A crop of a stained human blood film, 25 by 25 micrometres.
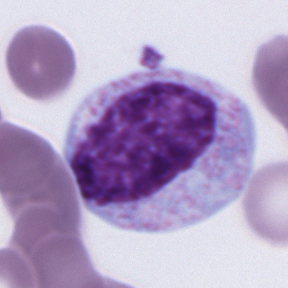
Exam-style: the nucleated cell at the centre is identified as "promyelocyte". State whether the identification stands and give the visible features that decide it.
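The granules scattered through the cytoplasm are fine and reddish-purple.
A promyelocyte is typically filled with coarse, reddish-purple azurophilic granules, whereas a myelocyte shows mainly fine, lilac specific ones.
In their fineness, the granules here go with myelocyte rather than promyelocyte. No distinct nucleolus can be seen in the nucleus.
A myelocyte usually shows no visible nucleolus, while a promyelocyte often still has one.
This feature also goes with myelocyte. The chromatin is dark purple and coarsely clumped, and the cytoplasm is pale grey-blue. The outline is smooth and roughly round; the cell is about 16 micrometres across, about 2.5 times as wide as a red cell lying whole in the picture, and the nucleus fills about 50% of its area. The name promyelocyte therefore does not fit; the cell is a myelocyte.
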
